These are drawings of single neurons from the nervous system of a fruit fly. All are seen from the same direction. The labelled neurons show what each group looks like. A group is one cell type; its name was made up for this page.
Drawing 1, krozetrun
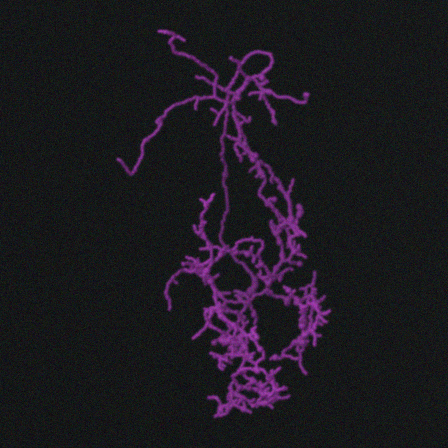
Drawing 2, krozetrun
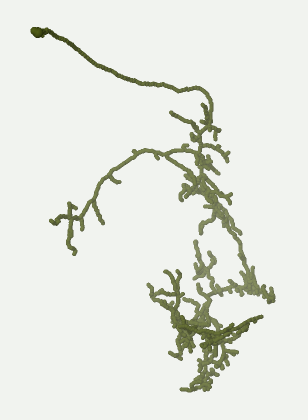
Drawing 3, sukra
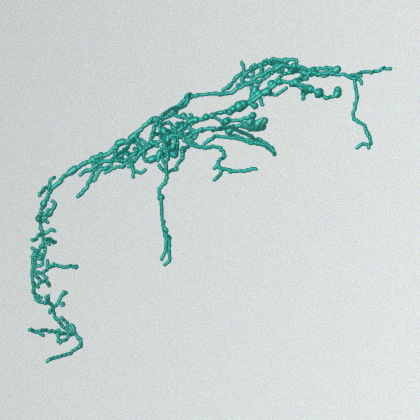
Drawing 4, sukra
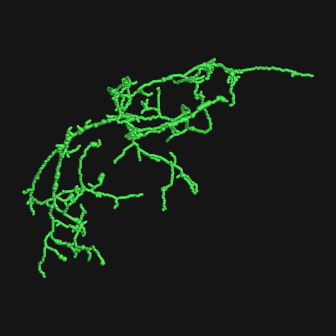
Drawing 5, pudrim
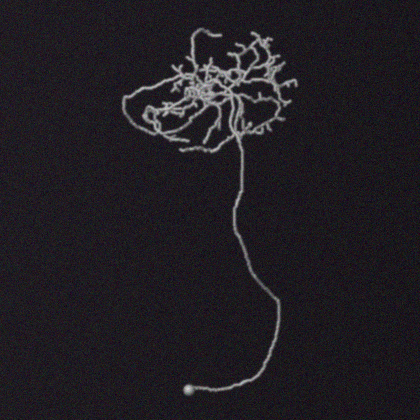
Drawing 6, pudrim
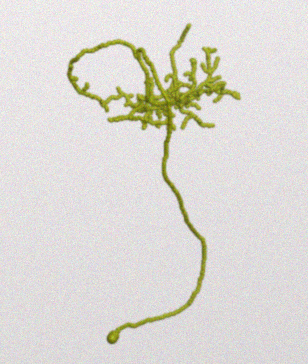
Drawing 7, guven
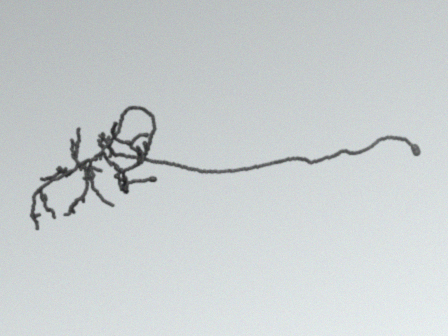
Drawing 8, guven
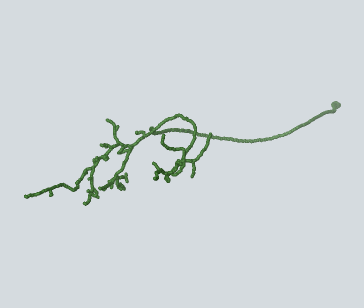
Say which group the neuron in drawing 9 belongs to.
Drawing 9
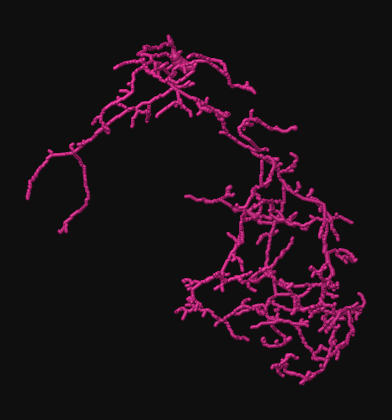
krozetrun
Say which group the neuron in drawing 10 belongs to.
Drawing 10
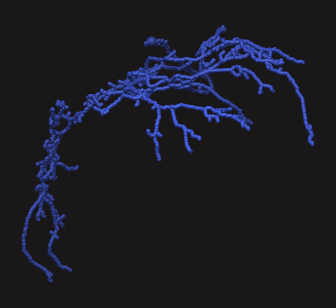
sukra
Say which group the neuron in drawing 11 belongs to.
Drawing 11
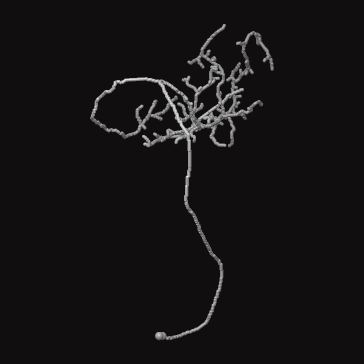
pudrim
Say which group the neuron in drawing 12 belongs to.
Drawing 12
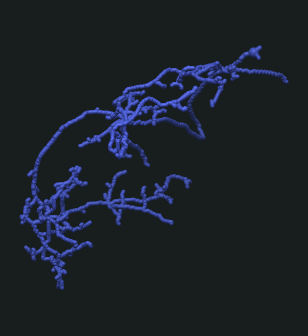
sukra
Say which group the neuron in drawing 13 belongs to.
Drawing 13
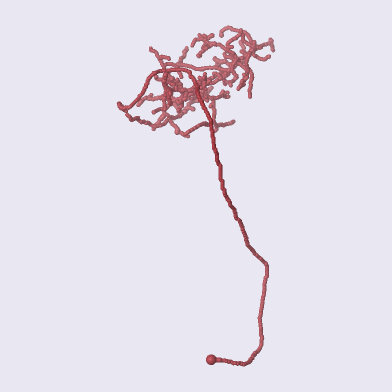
pudrim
